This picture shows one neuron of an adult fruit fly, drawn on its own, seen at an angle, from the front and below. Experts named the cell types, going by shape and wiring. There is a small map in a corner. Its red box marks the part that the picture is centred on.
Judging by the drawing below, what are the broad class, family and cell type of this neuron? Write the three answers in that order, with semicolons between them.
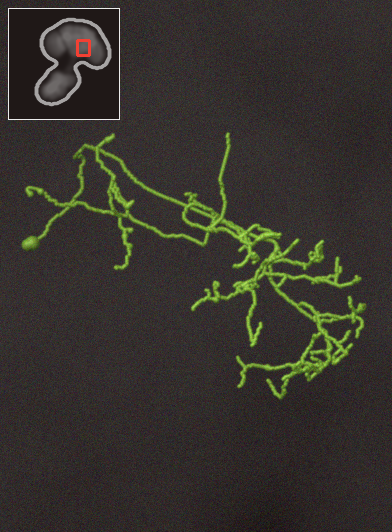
central-brain intrinsic neuron; hemilineage DM5_ventral; WED162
